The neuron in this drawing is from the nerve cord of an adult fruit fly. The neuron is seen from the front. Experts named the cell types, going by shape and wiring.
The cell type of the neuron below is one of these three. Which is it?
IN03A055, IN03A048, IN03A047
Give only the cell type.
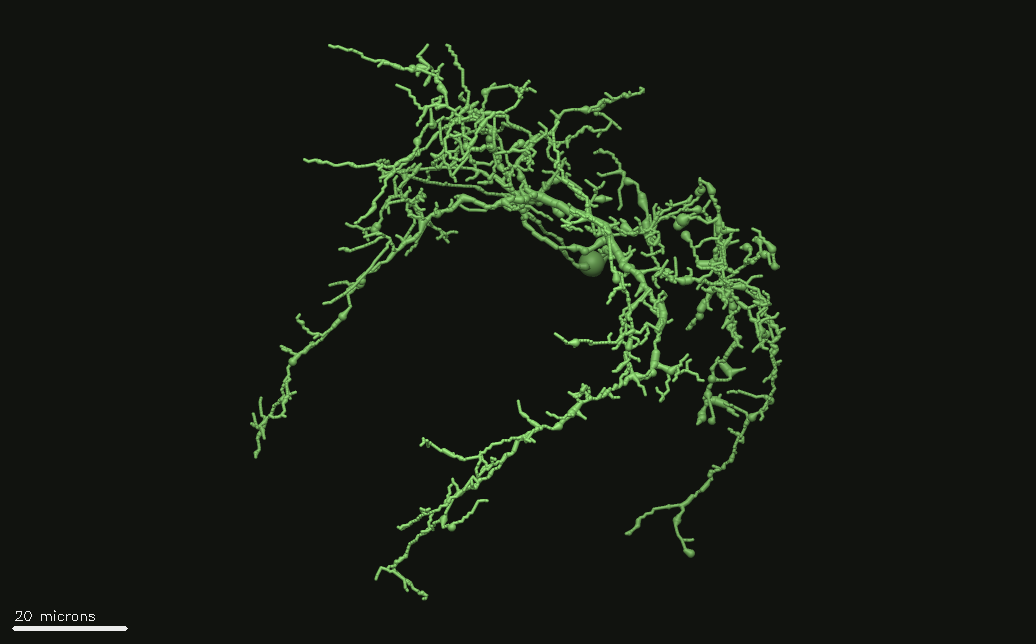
IN03A055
